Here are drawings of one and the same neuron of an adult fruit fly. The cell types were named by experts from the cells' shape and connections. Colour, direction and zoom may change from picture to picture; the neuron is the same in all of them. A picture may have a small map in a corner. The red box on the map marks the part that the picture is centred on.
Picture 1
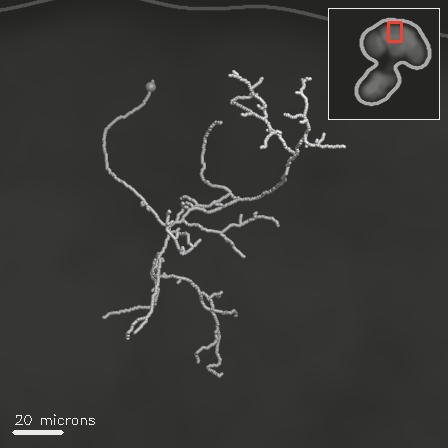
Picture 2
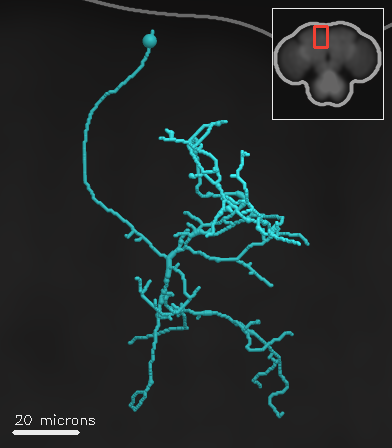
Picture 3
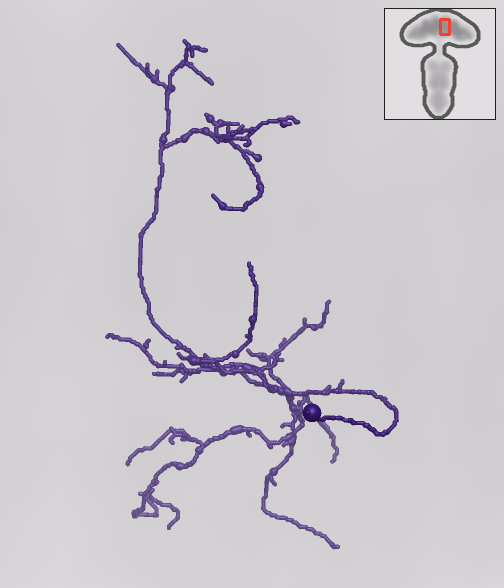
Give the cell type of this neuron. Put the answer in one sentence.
The cell type is SMP437.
